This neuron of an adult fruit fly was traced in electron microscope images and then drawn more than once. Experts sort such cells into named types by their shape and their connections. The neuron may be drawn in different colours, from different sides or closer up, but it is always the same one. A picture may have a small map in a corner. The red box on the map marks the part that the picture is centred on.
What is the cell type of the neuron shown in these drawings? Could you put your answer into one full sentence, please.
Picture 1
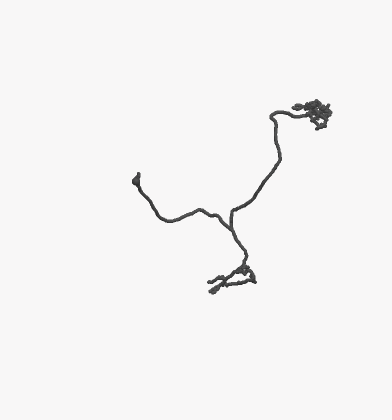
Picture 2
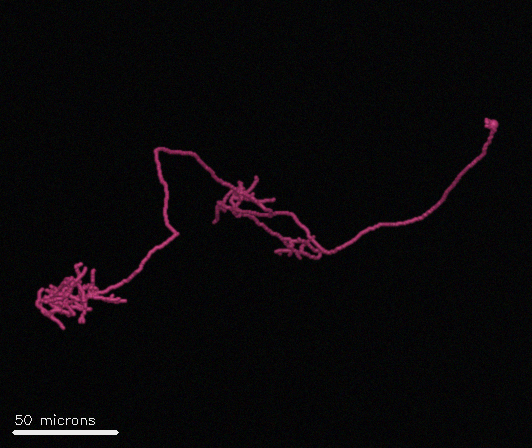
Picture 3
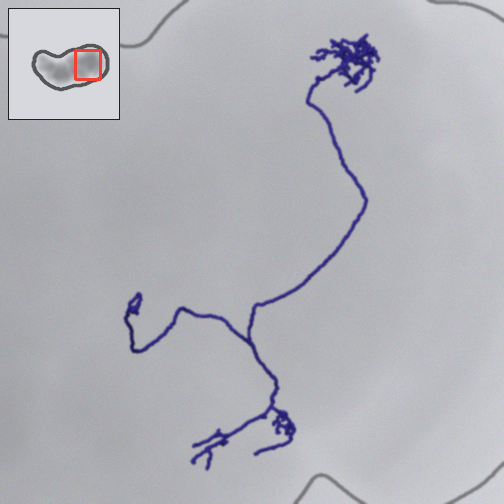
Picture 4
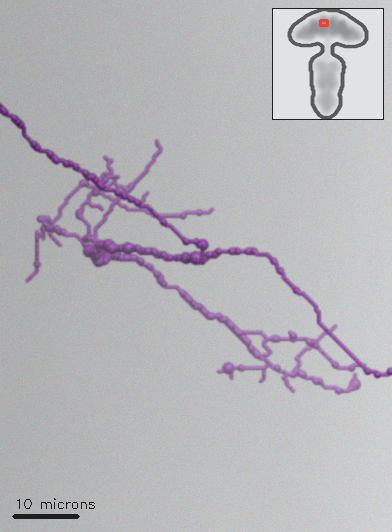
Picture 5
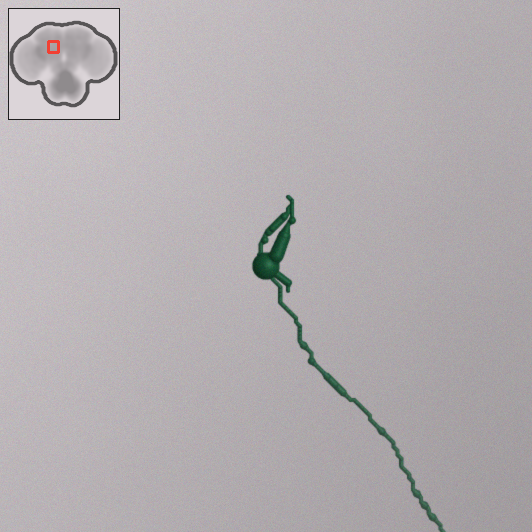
The cell type that this neuron has is mAL4A.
